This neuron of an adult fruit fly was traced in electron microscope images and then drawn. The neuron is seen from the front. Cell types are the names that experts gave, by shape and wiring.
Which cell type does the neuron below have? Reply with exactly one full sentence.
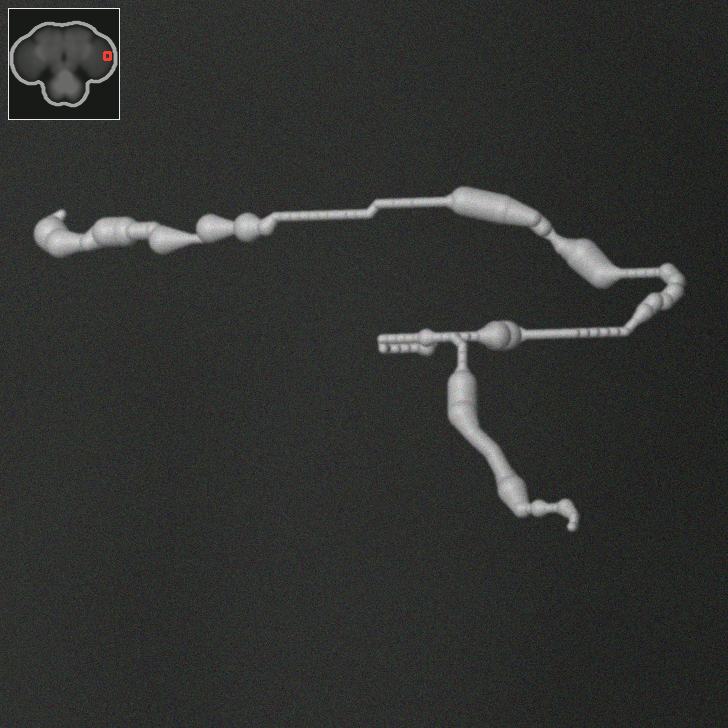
The cell type for the neuron is R7p.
